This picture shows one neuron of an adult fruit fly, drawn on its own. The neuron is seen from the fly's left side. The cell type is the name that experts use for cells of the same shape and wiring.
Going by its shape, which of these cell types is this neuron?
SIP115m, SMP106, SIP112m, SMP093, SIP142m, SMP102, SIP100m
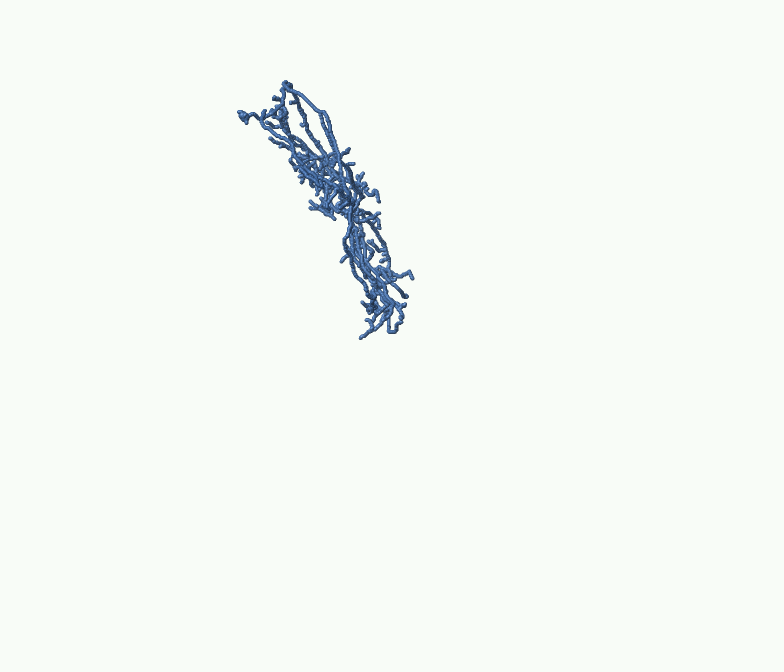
SIP115m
